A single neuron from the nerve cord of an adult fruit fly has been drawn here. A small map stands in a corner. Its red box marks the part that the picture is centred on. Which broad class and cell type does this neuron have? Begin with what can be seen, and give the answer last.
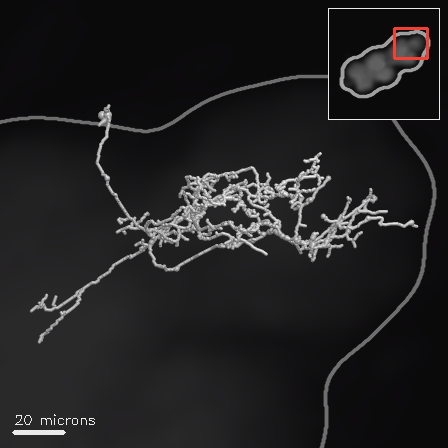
From left to right in the picture it spans about 160 microns. The picture shows dozens of branch ends. This is a nerve-cord intrinsic neuron. Its cell type is INXXX407.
